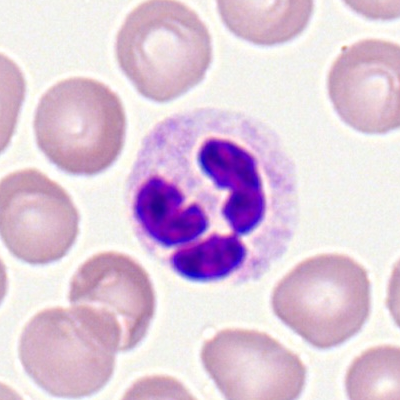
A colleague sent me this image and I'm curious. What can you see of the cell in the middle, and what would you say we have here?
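Three separate lobes make up the nucleus, and its chromatin is dark purple and densely clumped. The cytoplasm is plentiful, pale pinkish-lilac and dusted with fine granules. The cell is a segmented neutrophil.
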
